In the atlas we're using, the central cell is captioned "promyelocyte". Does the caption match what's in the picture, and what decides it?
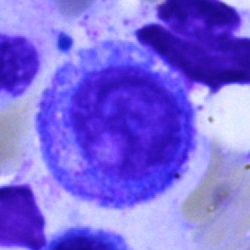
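Yes, promyelocyte works here. What settles it is that the nucleus fills most of the cell yet leaves a rim of cytoplasm all the way round it.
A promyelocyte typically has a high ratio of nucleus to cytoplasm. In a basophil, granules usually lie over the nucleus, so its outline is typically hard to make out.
That rim setting off the whole nucleus counts against basophil. The chromatin is fine and fairly even, with a few paler patches instead of dense dark clumps. The cytoplasm is blue and shows no clear vacuoles.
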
